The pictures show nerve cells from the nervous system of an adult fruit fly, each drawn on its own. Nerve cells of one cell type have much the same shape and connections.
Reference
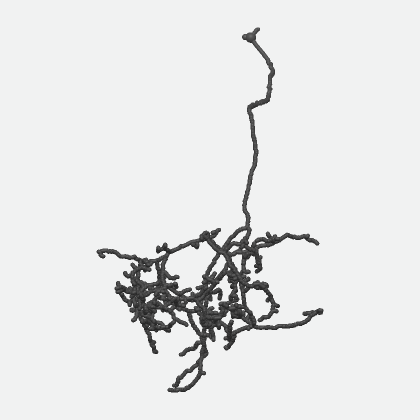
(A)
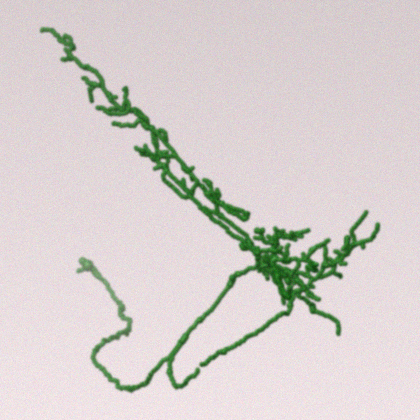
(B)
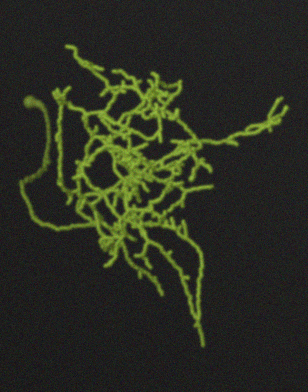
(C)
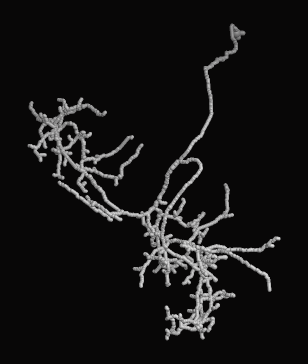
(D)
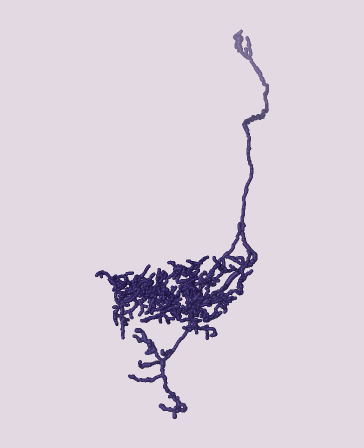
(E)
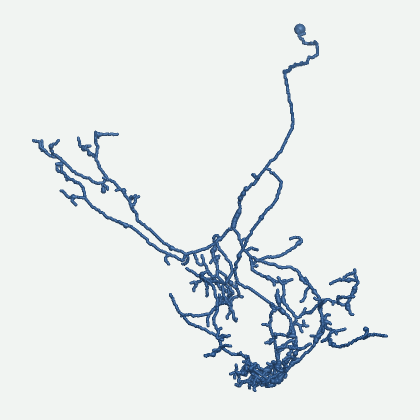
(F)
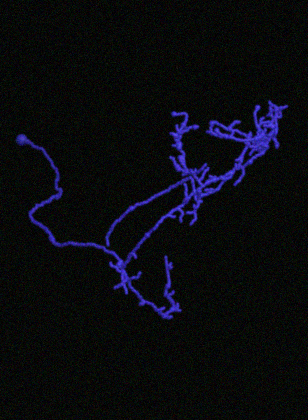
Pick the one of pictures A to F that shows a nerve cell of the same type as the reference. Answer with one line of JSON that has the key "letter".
{"letter": "B"}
